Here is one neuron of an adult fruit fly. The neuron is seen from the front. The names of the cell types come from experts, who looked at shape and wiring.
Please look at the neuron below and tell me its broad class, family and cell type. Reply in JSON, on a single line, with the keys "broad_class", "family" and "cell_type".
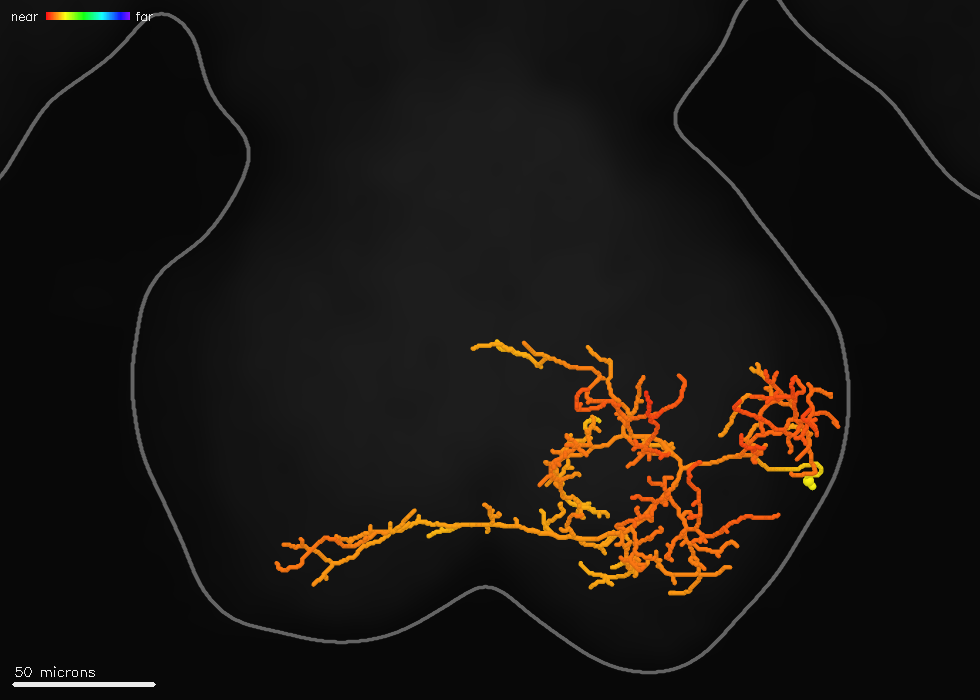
{"broad_class": "nerve-cord intrinsic neuron", "family": "hemilineage 20A.22A", "cell_type": "IN20A.22A011"}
